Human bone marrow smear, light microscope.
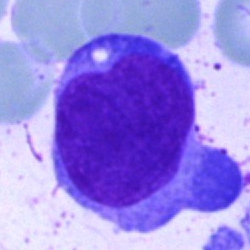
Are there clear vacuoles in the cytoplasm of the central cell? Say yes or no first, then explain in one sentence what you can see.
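Yes. One small clear vacuole lies in the cytoplasm near the top of the cell.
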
